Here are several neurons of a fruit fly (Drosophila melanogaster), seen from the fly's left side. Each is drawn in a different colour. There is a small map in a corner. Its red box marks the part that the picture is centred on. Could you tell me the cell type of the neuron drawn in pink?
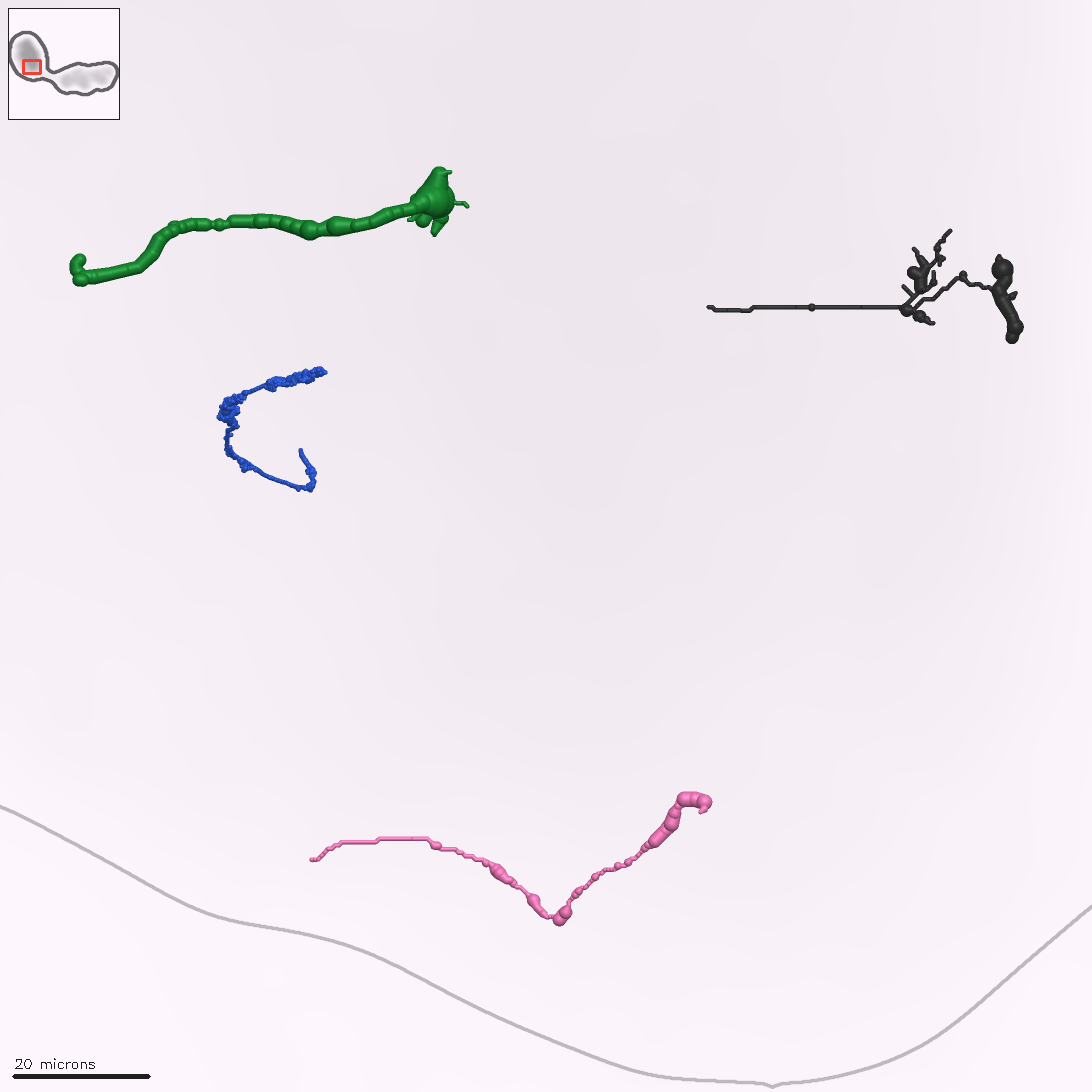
R7y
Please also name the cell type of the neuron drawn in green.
L2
